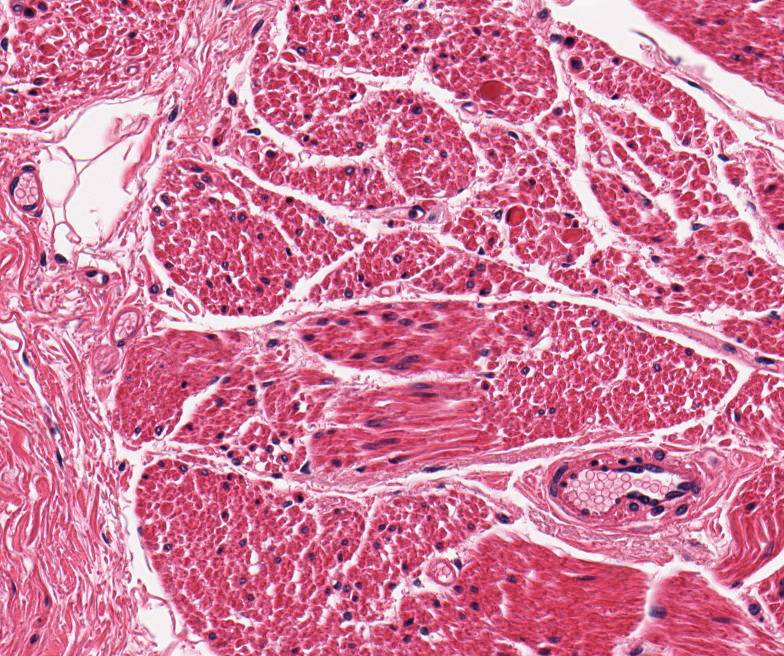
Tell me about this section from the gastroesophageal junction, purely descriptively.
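Starting with arrangement, most of the field holds bundles of smooth muscle fibres separated by thin connective tissue septa. On orientation, most bundles are cut across, giving small rounded fibre profiles; a few near the centre are cut lengthwise. In the central lengthwise bundle, nuclei are elongated and parallel to the fibres. Lastly, eosin stains the muscle cytoplasm deep pink-red.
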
